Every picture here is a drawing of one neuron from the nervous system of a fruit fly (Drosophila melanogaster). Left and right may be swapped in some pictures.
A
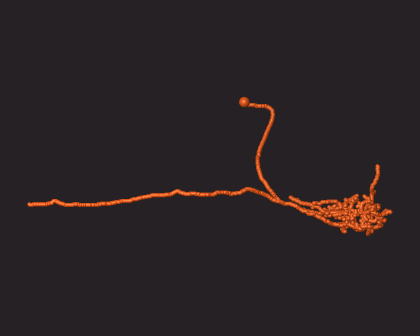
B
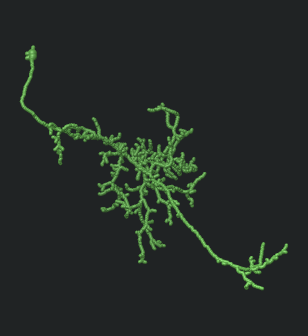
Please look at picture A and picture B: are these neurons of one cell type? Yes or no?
no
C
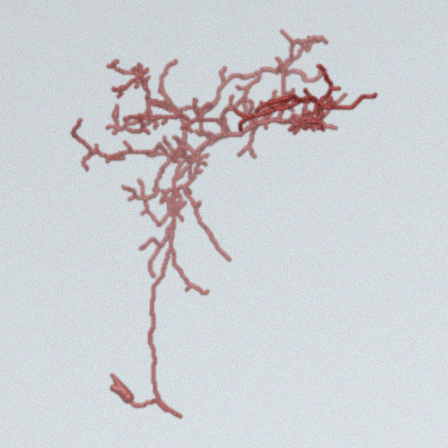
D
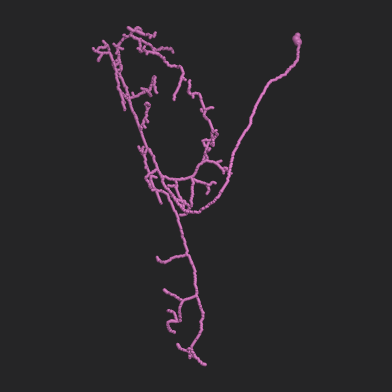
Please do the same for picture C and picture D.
no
